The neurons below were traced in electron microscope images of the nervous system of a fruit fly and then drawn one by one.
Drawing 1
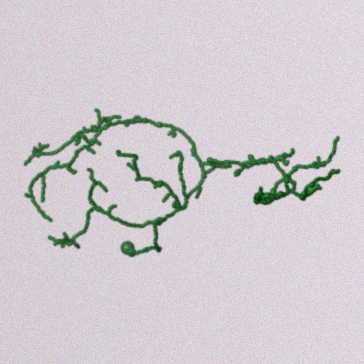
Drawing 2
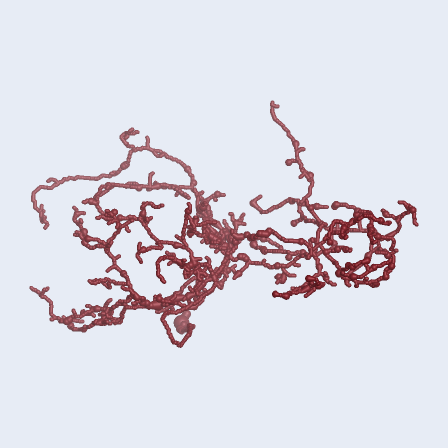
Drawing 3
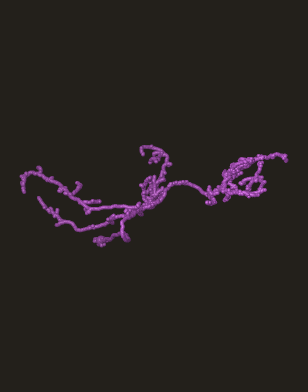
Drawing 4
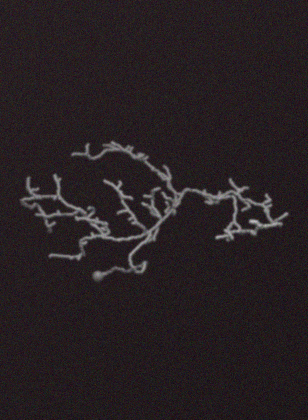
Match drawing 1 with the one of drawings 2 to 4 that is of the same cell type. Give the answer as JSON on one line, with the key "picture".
{"picture": 4}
